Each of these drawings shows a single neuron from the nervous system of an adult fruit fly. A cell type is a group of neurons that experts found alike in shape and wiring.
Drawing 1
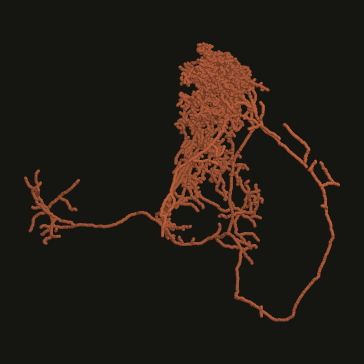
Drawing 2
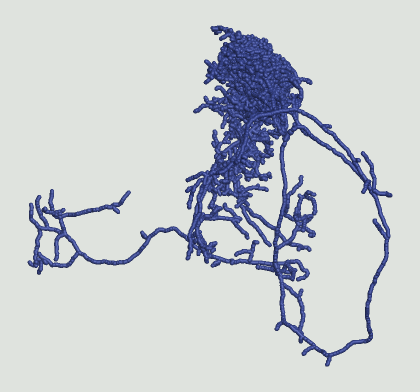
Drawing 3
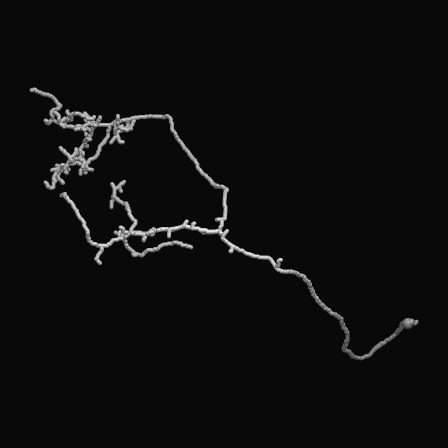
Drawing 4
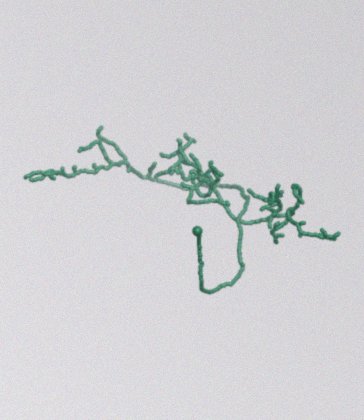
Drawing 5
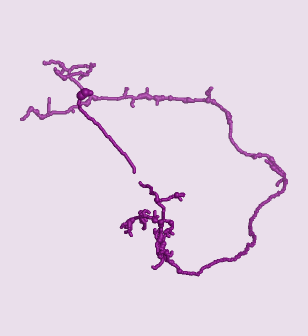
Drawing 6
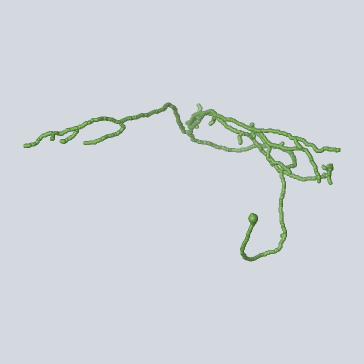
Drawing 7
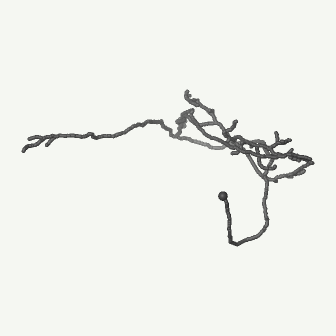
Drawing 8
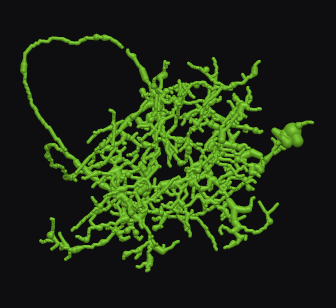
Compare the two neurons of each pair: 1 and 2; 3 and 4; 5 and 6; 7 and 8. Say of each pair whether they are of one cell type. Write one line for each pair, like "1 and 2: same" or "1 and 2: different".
1 and 2: same
3 and 4: different
5 and 6: different
7 and 8: different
